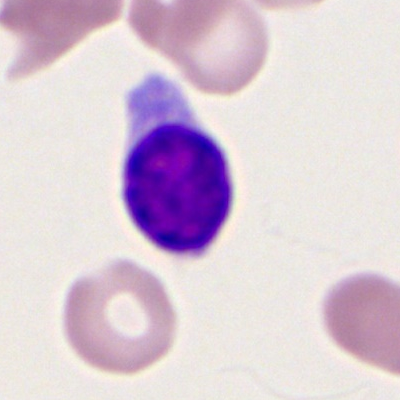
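Lymphocyte from a stained human blood smear. Its chromatin is dense, coarsely clumped and deep purple. Scant pale blue cytoplasm leaves the nucleus filling most of the cell, and at the upper end this cytoplasm is drawn out into a tapered extension.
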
